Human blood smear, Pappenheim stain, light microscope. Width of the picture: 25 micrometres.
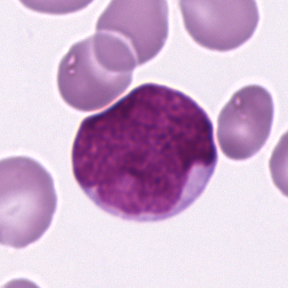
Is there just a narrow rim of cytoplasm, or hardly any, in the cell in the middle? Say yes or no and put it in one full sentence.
Yes, around the nucleus there is only a narrow rim of cytoplasm.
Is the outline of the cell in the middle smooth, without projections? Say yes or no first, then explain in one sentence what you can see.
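Yes. The cell outline is round and smooth.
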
